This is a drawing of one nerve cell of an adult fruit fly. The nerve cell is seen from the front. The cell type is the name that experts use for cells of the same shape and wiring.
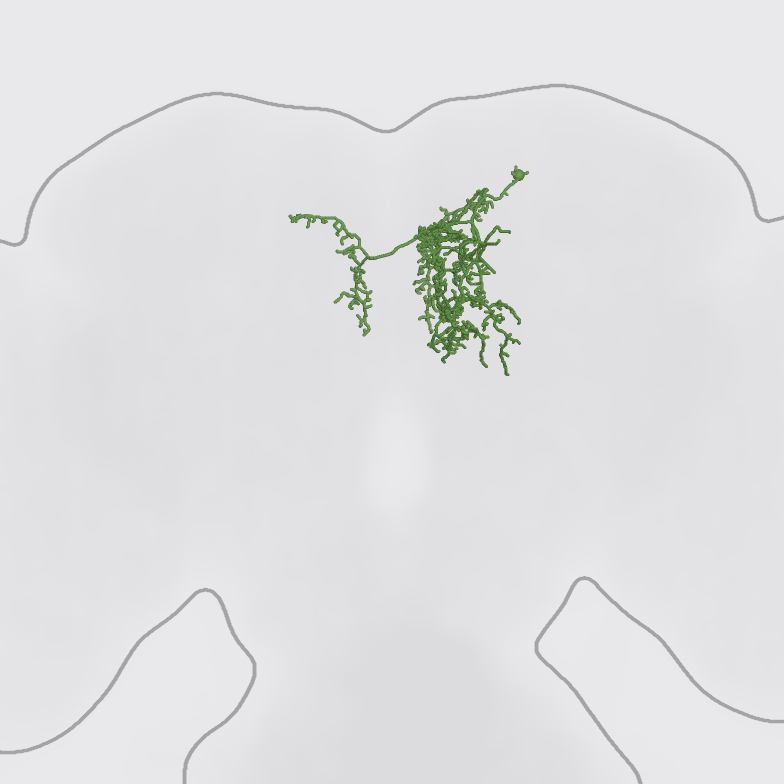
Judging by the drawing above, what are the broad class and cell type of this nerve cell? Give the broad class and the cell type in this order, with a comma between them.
central-brain intrinsic neuron, ATL037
